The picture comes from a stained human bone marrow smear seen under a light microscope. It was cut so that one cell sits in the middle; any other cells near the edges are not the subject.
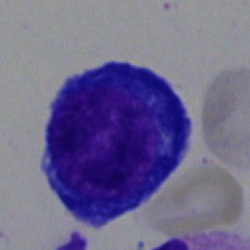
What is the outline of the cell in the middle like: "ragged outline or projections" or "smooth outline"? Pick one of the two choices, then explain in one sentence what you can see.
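Ragged outline or projections. The cell outline is roughly round with a slightly uneven, bumpy edge.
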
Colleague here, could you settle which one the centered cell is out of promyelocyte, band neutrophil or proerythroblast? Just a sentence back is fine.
The single cell at the center of the crop is a proerythroblast.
